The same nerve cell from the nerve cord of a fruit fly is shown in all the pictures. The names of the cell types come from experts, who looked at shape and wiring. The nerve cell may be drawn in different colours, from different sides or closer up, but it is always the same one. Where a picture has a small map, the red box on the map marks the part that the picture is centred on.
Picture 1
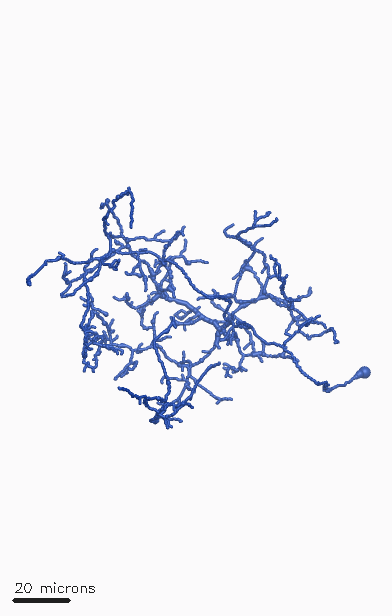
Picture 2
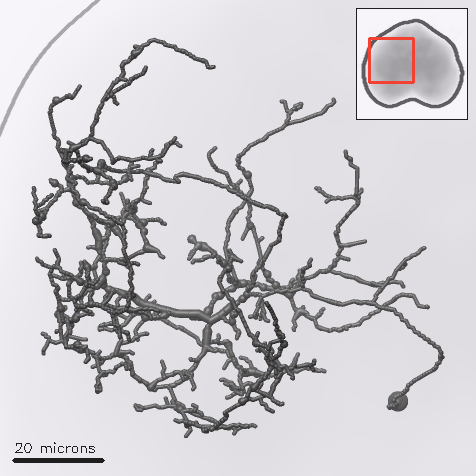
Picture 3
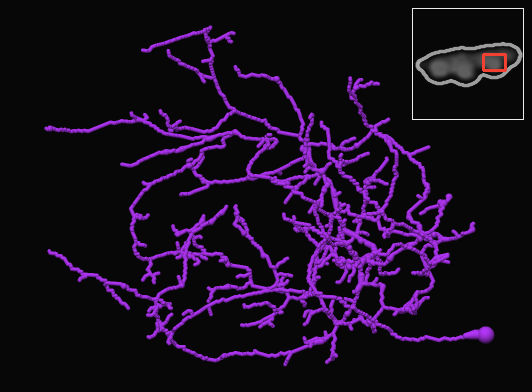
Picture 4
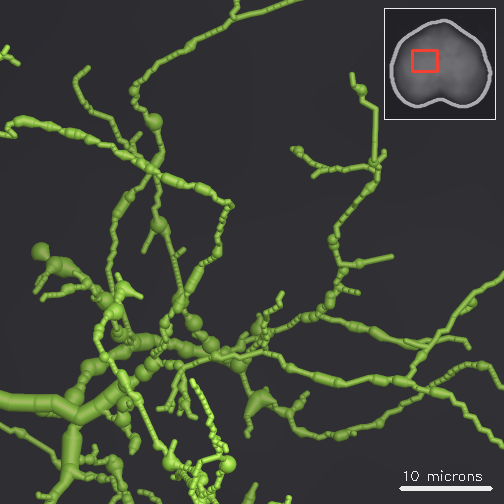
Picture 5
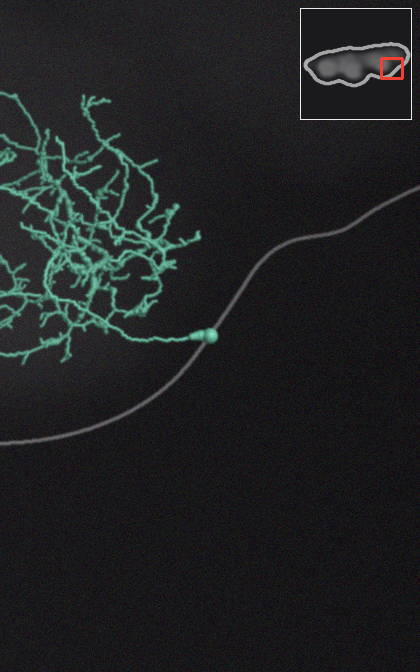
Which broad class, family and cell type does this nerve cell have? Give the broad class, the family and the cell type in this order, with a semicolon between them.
nerve-cord intrinsic neuron; hemilineage 04B; IN04B052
